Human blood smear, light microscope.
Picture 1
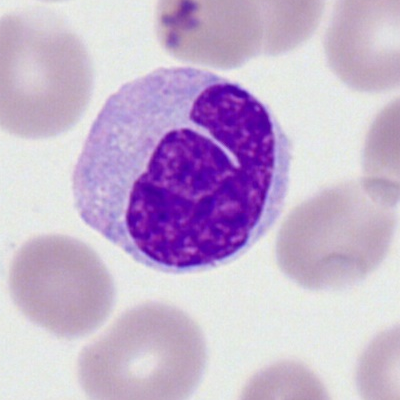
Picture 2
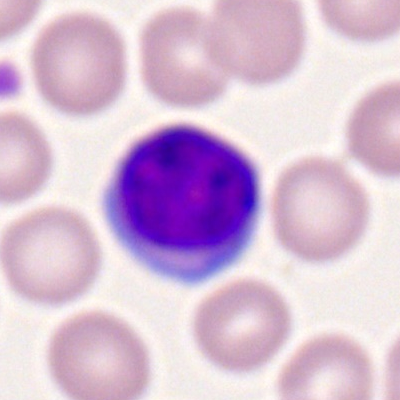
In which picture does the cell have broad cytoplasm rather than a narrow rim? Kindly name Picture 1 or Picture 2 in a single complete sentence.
The cell shown in picture 1 has ample cytoplasm around its nucleus.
